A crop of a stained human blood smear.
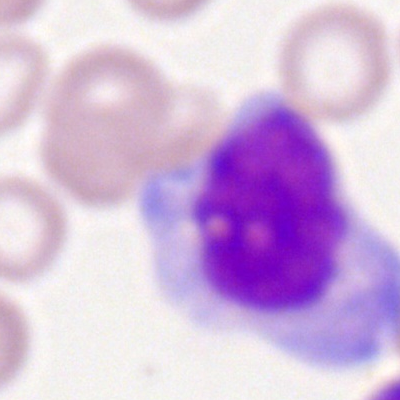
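Monocyte. Its outline strikes me as irregular, the cytoplasm spreading unevenly about the nucleus. Two small pale pinkish spots, I notice, sit side by side in the nucleus's lower half. The cytoplasm is widest to the lower right of the nucleus, scant above it, and shows no granules.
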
